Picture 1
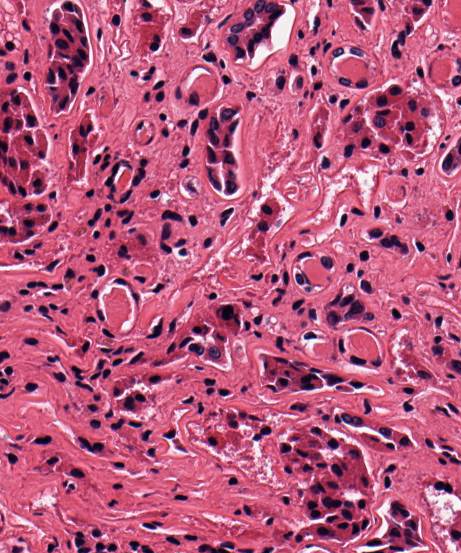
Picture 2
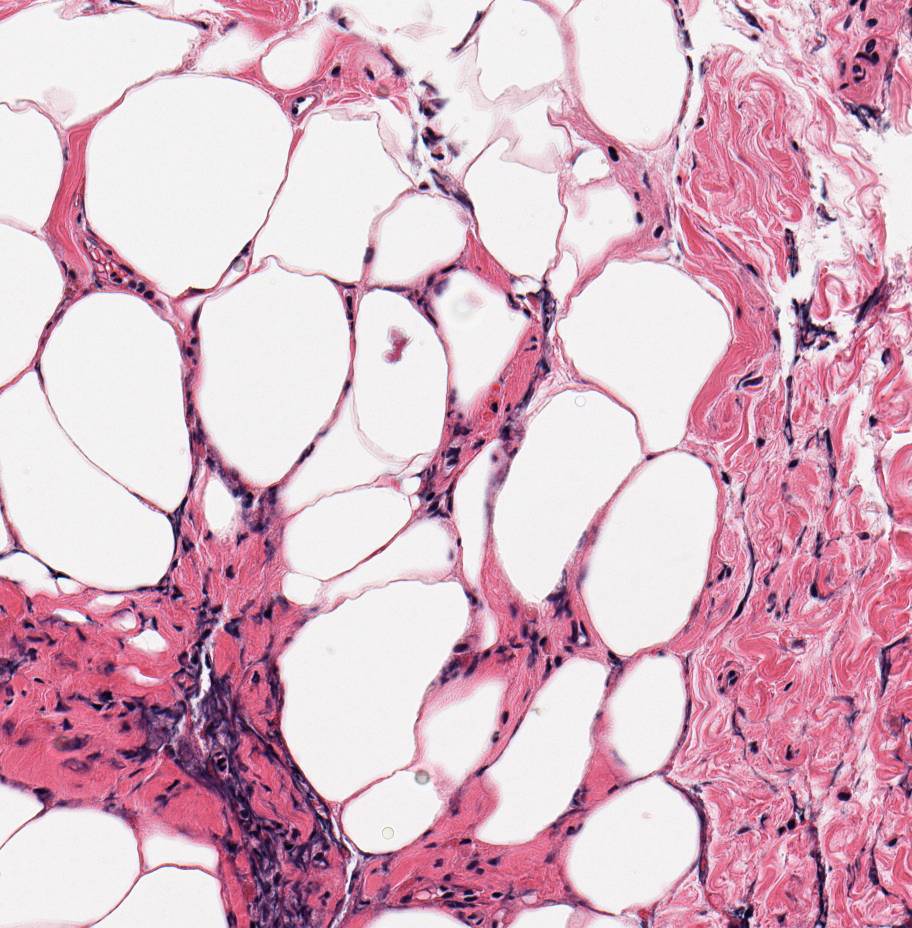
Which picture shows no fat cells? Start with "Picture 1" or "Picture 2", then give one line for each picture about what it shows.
Picture 1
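Picture 1: No fat cells are present in the field.
Picture 2: Fat cells fill the upper left and centre of the field, while dense pink collagen occupies the right edge.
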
